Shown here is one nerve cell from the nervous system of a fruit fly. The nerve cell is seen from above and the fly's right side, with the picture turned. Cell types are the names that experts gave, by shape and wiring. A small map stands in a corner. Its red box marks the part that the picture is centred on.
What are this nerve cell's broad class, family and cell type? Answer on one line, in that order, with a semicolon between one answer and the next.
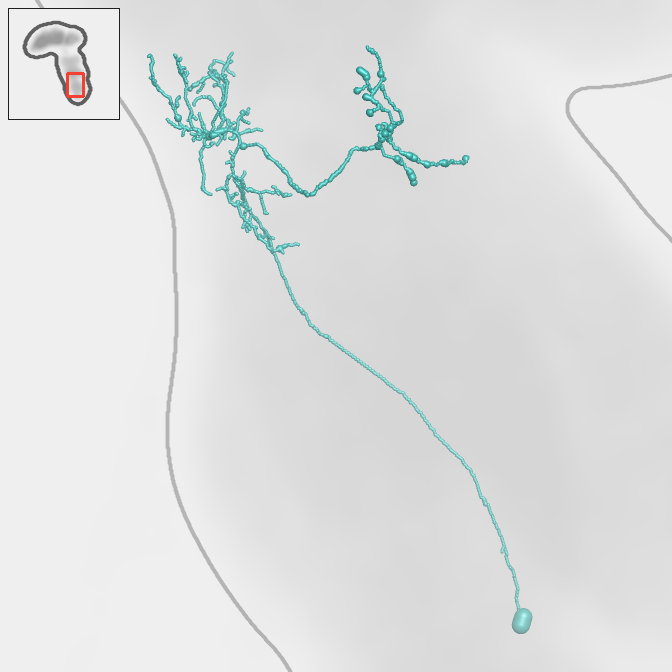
nerve-cord intrinsic neuron; hemilineage 06A; IN06A108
